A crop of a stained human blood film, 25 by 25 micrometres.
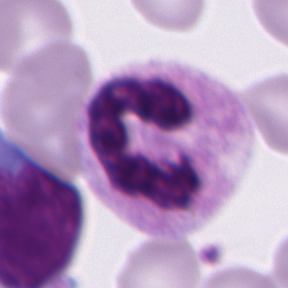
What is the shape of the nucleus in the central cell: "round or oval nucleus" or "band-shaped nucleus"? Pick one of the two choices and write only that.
Band-shaped nucleus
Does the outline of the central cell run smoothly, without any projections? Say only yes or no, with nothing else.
Yes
